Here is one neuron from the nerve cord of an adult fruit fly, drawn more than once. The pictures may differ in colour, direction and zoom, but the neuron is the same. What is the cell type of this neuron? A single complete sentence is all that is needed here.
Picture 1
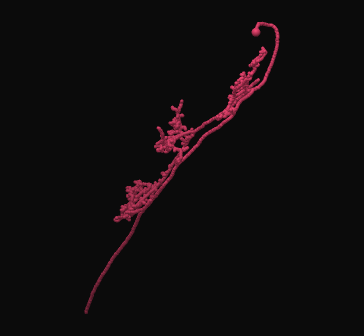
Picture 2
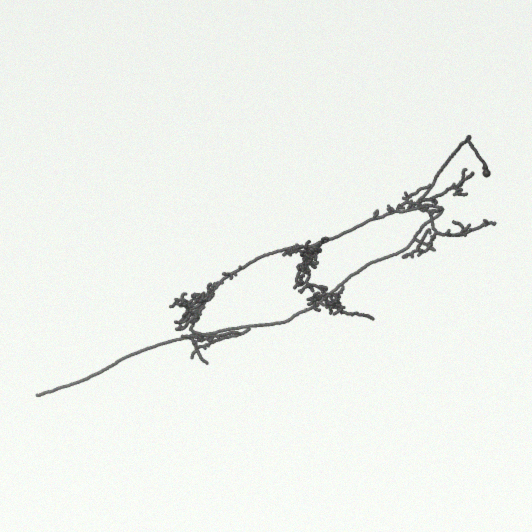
As its cell type, this neuron has AN08B024.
